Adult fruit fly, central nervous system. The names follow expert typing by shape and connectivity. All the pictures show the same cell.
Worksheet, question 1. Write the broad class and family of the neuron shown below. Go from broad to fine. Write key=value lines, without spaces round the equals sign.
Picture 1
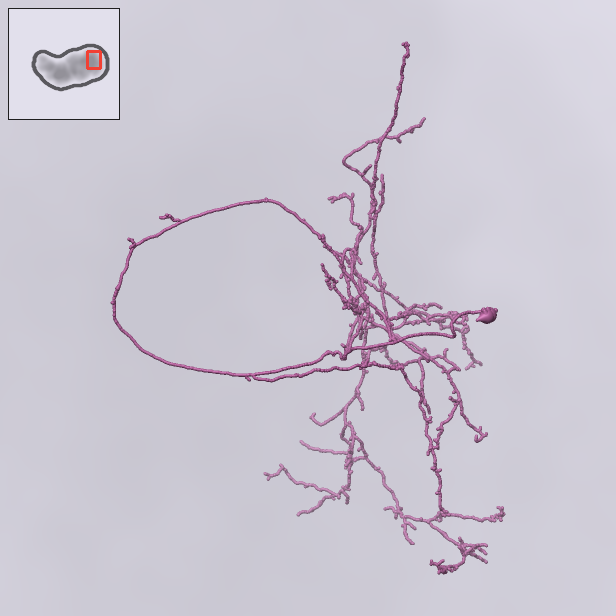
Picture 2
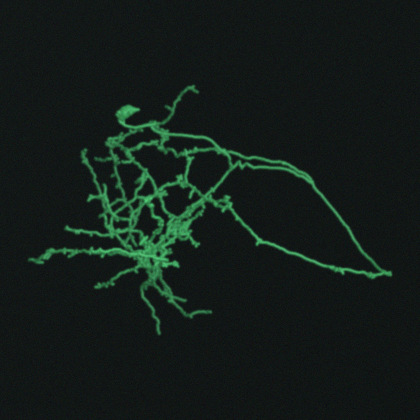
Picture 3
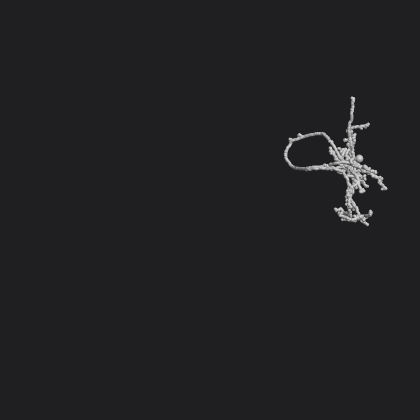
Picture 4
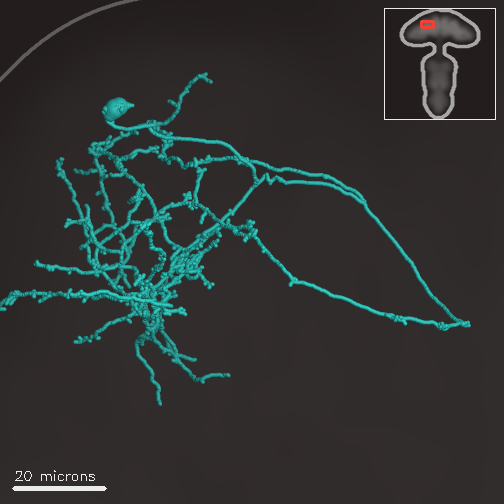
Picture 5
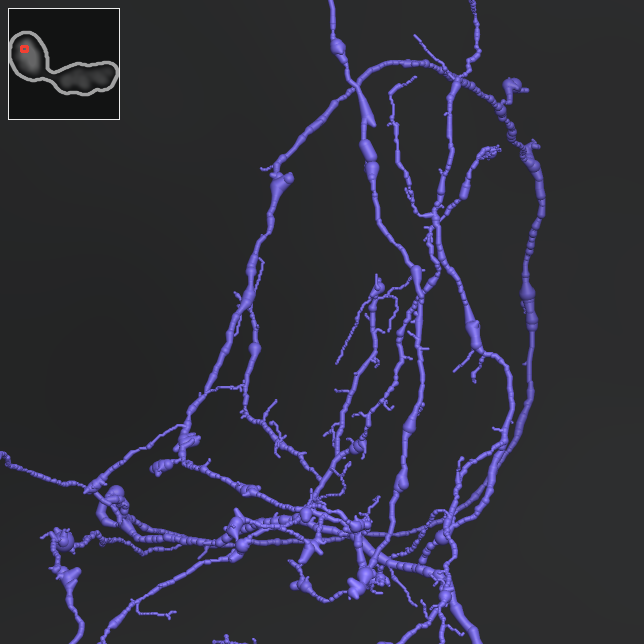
broad_class=central-brain intrinsic neuron
family=hemilineage VLPl&d1_dorsal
